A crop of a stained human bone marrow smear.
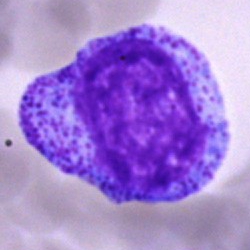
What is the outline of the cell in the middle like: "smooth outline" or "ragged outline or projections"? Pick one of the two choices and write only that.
Ragged outline or projections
